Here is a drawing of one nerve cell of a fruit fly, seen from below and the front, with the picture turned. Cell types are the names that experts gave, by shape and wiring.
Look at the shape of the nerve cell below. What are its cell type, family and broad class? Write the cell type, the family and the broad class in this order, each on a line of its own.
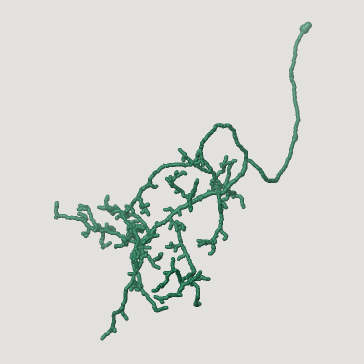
CL128_e
hemilineage VLPp&l1_anterior
central-brain intrinsic neuron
